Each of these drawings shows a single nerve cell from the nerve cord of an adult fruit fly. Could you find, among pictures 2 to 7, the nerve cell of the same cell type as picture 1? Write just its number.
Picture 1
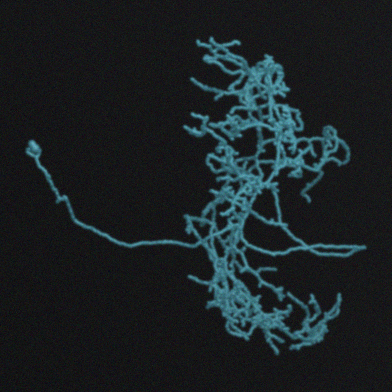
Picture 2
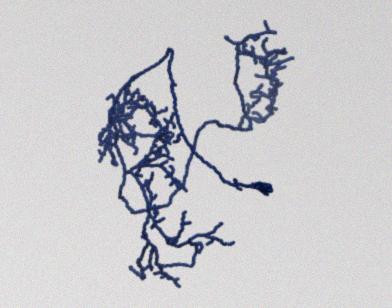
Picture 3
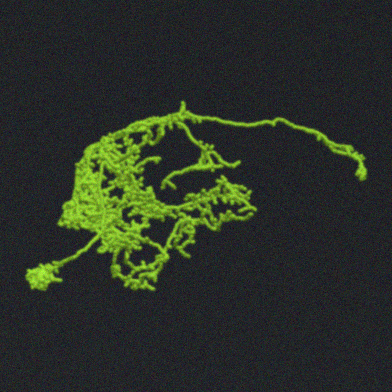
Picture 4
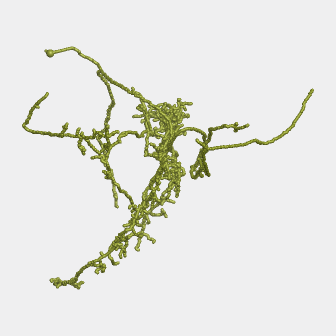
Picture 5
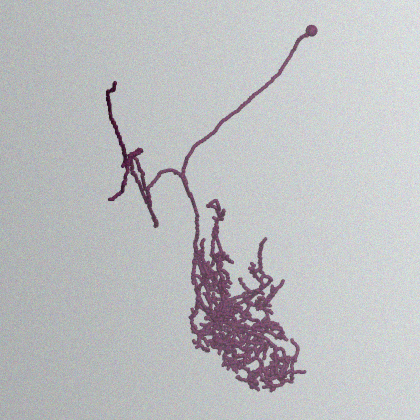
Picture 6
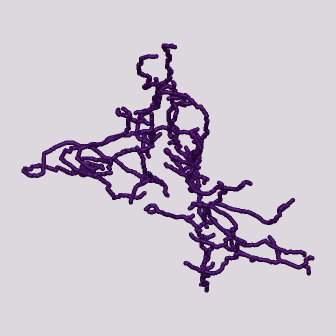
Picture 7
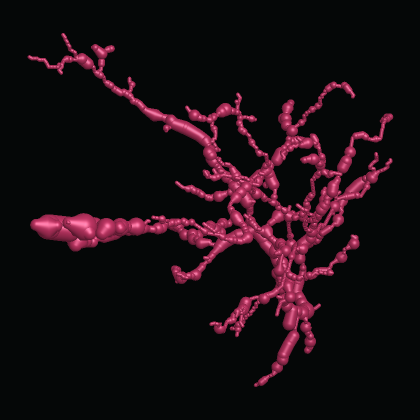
4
